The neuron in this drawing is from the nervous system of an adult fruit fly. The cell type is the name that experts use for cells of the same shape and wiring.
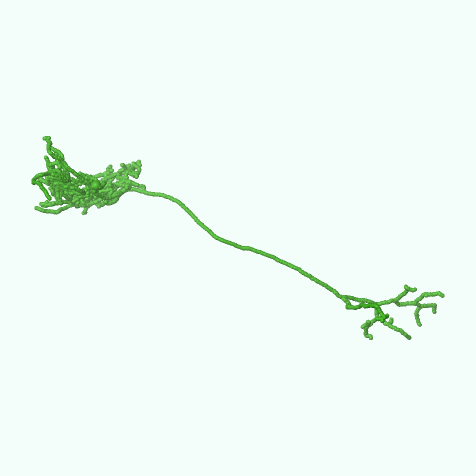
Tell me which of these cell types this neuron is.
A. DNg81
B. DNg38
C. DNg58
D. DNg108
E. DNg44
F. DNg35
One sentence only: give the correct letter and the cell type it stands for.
Identified by cell type, the neuron is DNg58 from option C.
